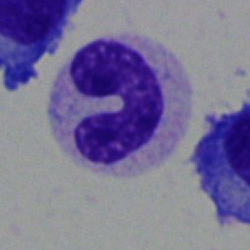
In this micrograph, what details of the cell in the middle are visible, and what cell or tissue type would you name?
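Let's start with the nucleus: it is one curved, C-shaped mass, and its deep notch opens toward the left. Its chromatin is dense and clumped, with small paler patches scattered through it. Look closely and you won't find any nucleoli. The cytoplasm shows no vacuoles either. This cell is a band neutrophil.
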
